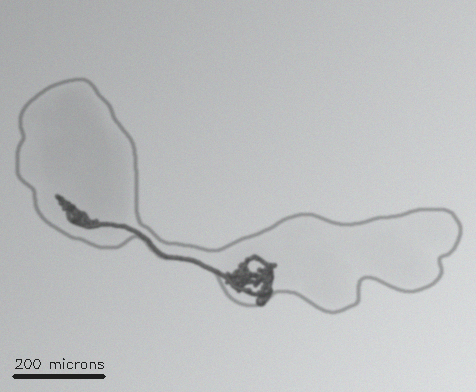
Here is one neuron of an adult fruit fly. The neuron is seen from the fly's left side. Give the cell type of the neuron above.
ANXXX255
